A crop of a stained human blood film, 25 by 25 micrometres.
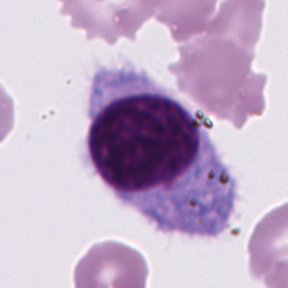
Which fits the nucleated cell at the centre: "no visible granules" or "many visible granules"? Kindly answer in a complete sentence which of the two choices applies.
In the cytoplasm of this cell, no granules are visible.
